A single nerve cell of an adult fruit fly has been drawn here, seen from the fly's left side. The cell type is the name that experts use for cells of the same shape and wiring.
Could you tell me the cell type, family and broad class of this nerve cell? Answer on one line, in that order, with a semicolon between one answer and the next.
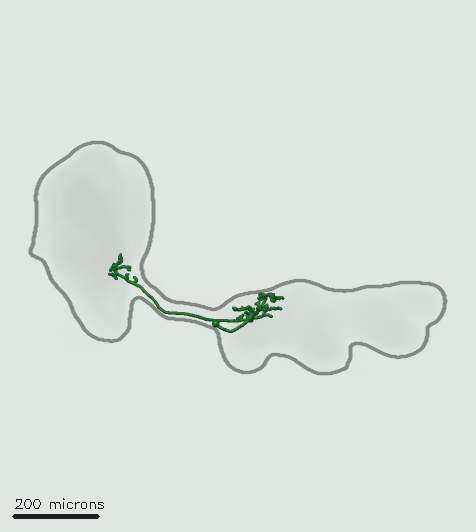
AN07B072_e; hemilineage 07B; ascending neuron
